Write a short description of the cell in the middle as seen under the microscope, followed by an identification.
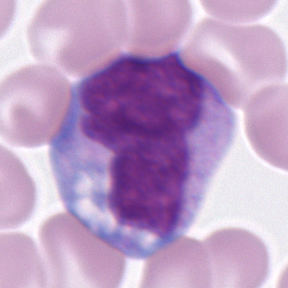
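The outline is angular and polygonal. An irregular nucleus, deeply notched on the left into a broad upper and a narrower lower part, reaches the top edge of the cell. Cytoplasm, mostly left and below, is pale blue, stronger blue at the left edge. Monocyte.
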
